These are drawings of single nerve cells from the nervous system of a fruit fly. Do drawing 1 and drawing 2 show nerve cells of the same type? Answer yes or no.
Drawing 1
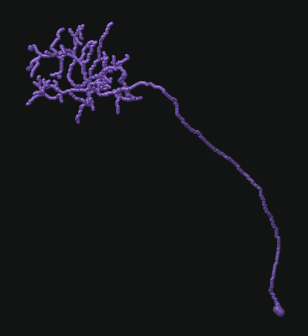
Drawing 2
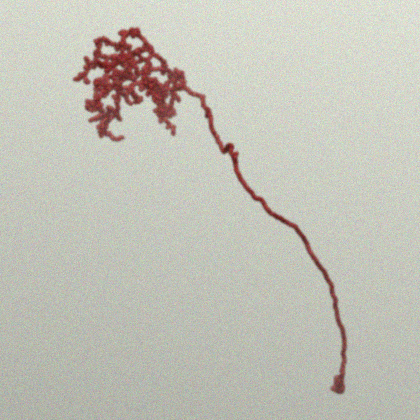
yes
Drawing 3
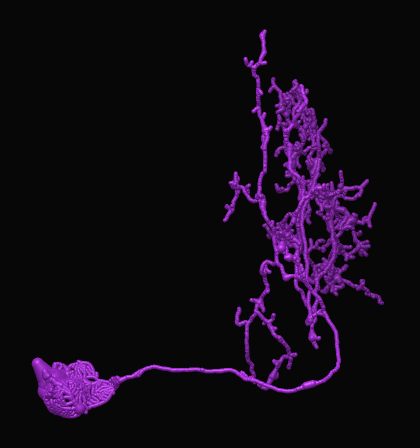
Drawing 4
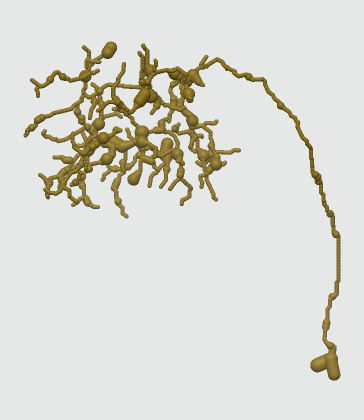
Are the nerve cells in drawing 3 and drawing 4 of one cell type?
no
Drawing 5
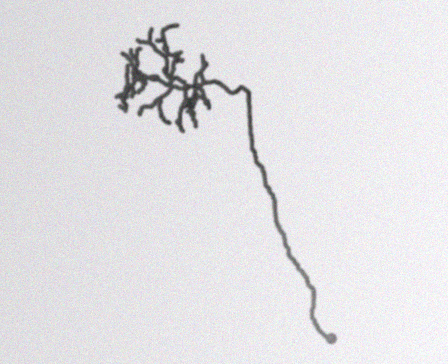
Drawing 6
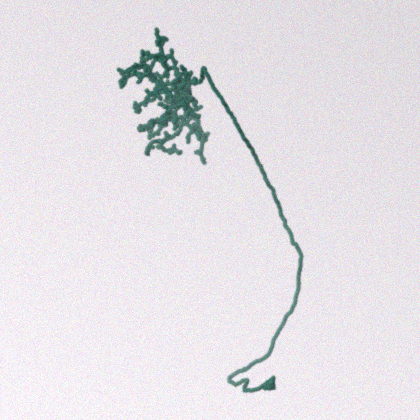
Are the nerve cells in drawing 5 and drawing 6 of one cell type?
yes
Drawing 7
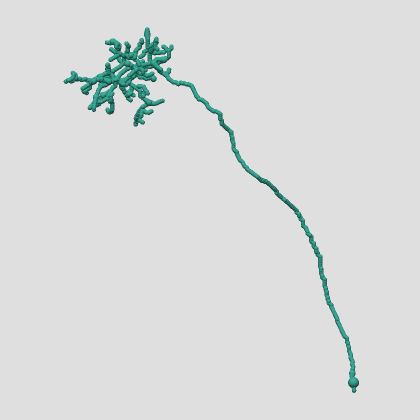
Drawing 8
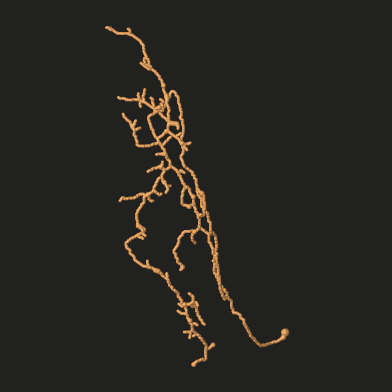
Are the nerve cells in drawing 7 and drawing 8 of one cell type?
no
